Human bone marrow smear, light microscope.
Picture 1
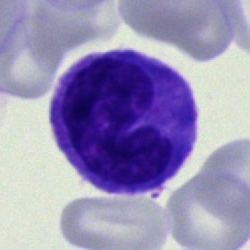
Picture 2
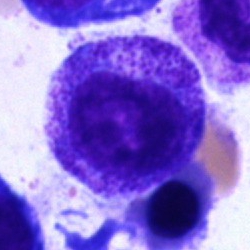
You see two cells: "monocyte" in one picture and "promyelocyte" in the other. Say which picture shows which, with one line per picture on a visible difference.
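The cell in picture 1 is a monocyte. No distinct granules are seen in the cytoplasm.
The cell in picture 2 is a promyelocyte. Numerous purple granules are packed throughout the cytoplasm.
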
